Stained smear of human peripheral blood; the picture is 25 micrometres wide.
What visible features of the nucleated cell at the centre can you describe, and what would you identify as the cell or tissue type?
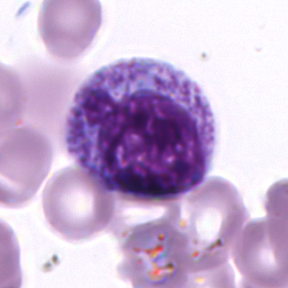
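Outline round, smooth. Nucleus fills most of cell, lies toward lower right. Cytoplasm crowded with many small dark purple granules; no vacuoles seen. Myelocyte.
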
